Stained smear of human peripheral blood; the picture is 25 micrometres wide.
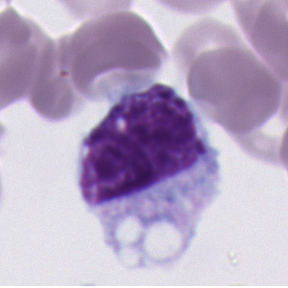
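Monocyte, the central cell. Its outline is irregular rather than smoothly round. A single broad, folded nucleus, not divided into separate lobes, lies in the upper part of the cell, so most of the pale bluish-grey cytoplasm sits below it.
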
